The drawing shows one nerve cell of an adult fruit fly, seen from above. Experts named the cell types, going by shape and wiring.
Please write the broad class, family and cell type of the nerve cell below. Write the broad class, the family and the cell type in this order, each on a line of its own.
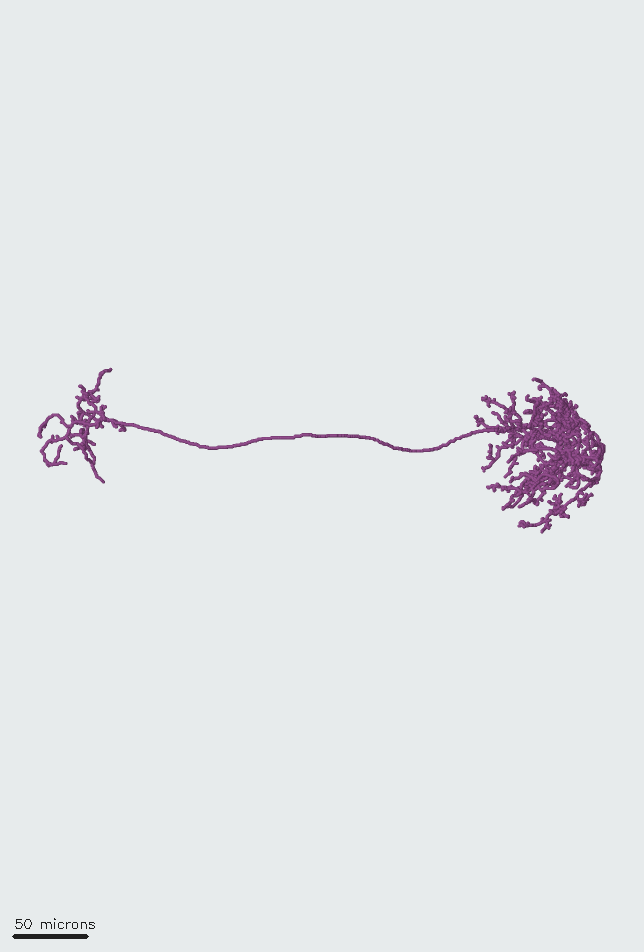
central-brain intrinsic neuron
hemilineage VLPl&p2_lateral
AVLP323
